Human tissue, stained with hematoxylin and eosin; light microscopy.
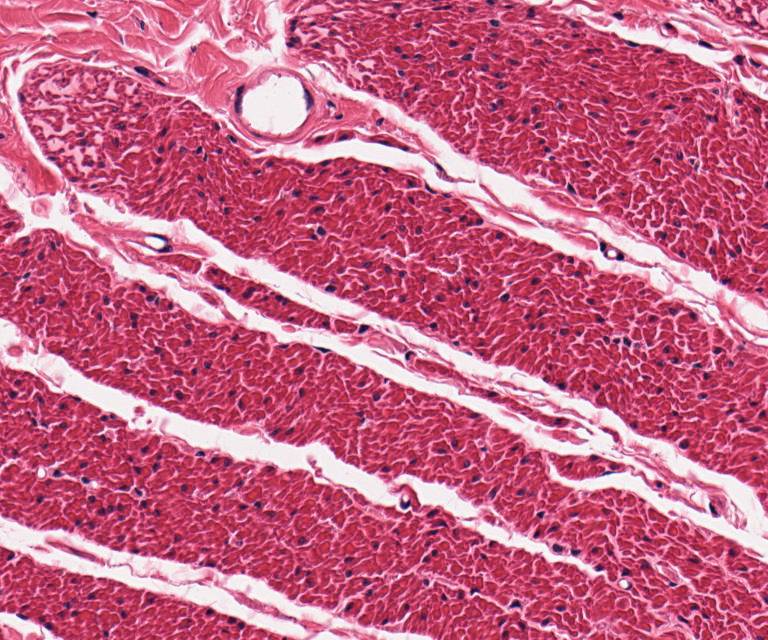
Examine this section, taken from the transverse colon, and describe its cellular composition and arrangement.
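You've got parallel smooth muscle bundles filling the field, running on a diagonal from upper left down to lower right. Inside each bundle the muscle cells are cut across, so they show up as small, tightly packed, irregular pink profiles. The small dark nuclei are spread evenly through the bundles, not just along their edges. And the cytoplasm of those cells stains a deep red-pink with eosin.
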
